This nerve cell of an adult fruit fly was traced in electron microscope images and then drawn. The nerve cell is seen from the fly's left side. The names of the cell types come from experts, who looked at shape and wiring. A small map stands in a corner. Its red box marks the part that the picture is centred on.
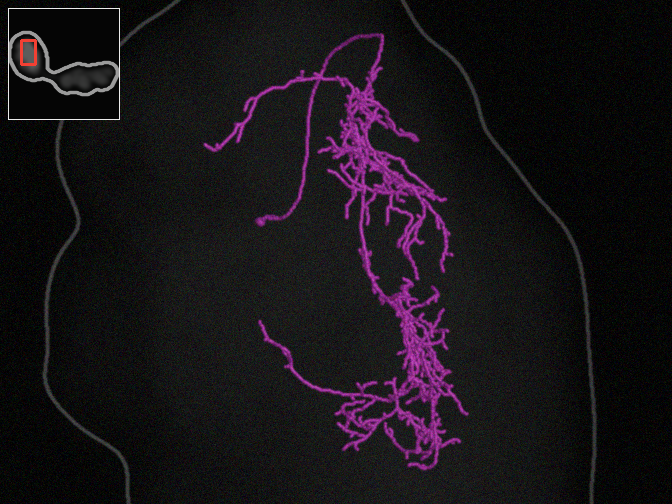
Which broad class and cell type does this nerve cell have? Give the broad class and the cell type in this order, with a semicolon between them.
central-brain intrinsic neuron; CL007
